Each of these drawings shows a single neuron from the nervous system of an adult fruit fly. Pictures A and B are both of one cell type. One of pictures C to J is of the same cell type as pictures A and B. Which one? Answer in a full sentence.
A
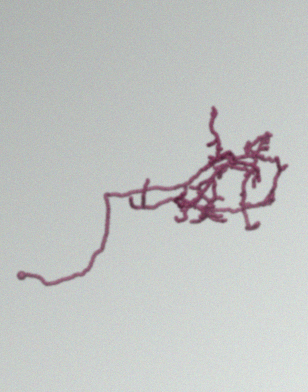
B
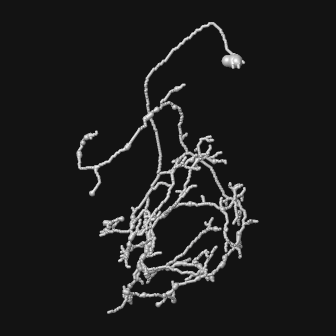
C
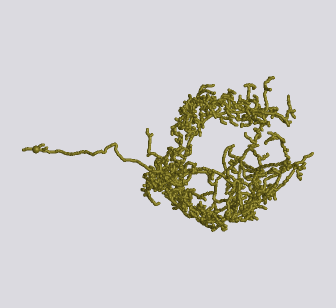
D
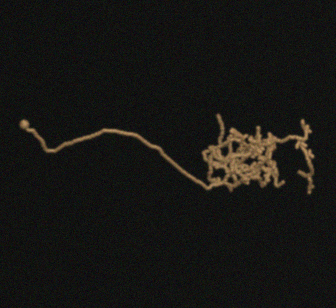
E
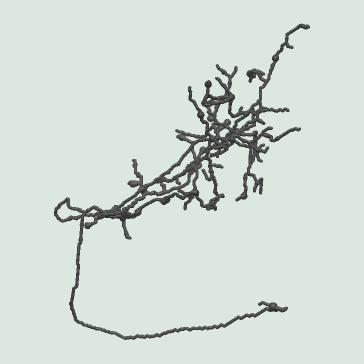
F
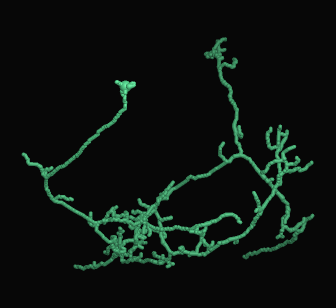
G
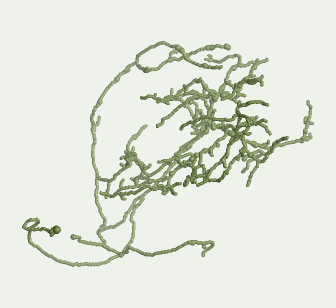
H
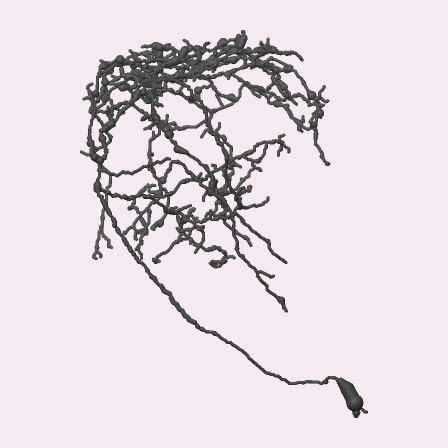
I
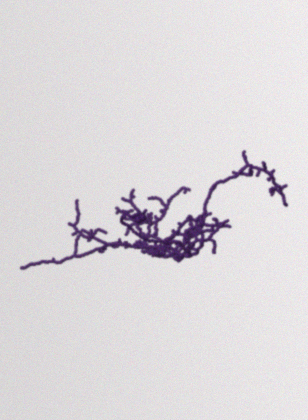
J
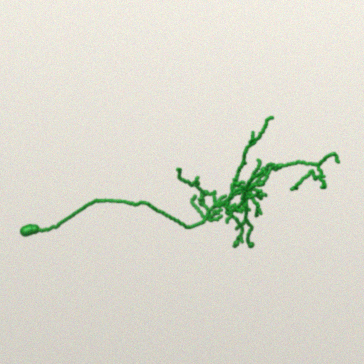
The neuron in picture G is of the same cell type.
